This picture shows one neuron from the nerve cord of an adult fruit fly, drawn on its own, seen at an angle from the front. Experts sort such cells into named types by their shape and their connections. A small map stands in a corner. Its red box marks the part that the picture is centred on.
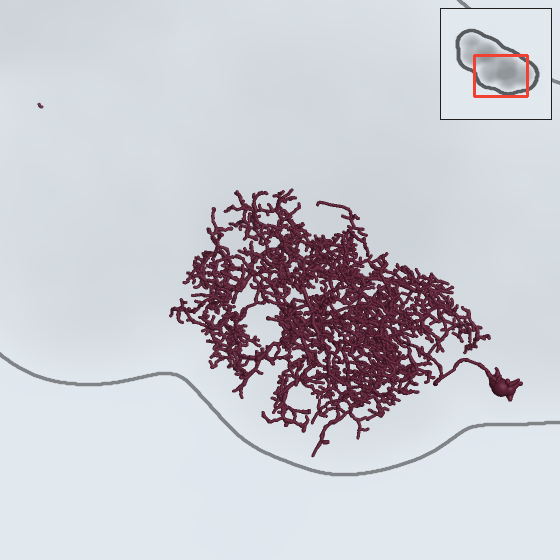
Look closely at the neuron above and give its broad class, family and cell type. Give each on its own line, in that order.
nerve-cord intrinsic neuron
hemilineage 08A
IN08A005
